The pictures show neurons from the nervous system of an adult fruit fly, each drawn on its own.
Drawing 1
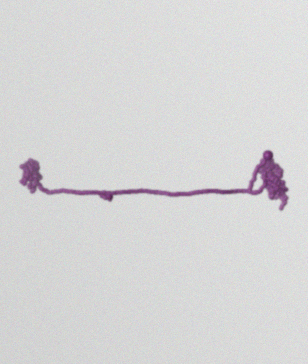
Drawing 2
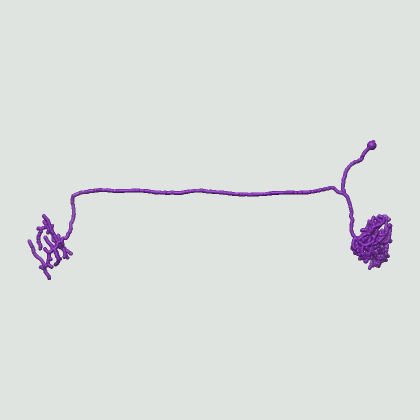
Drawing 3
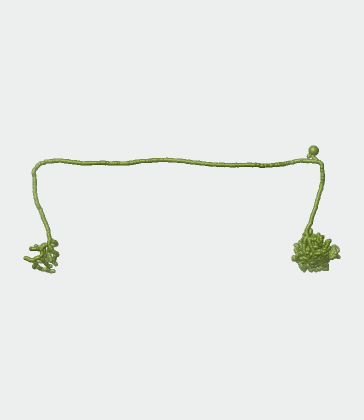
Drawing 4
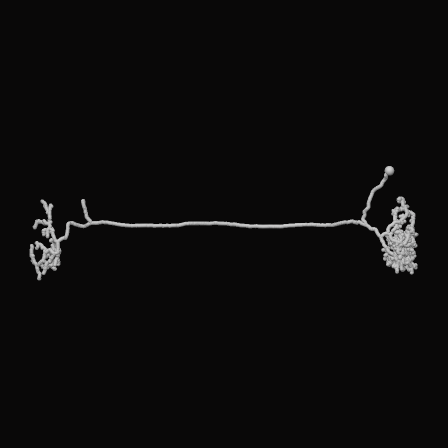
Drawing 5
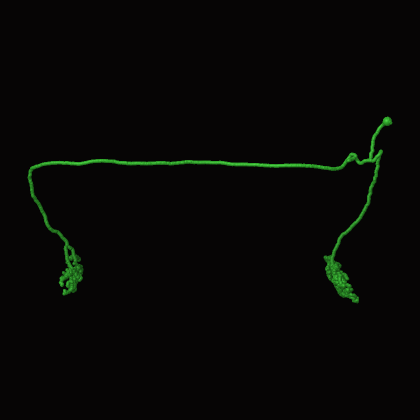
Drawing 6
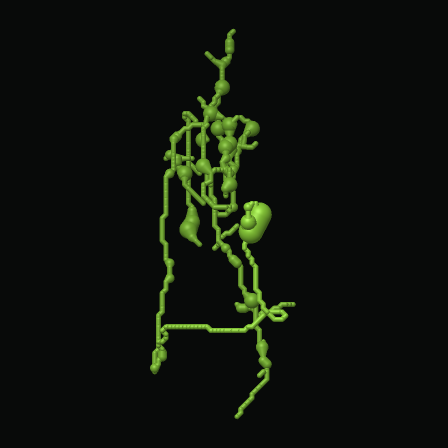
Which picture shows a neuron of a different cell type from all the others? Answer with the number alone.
6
